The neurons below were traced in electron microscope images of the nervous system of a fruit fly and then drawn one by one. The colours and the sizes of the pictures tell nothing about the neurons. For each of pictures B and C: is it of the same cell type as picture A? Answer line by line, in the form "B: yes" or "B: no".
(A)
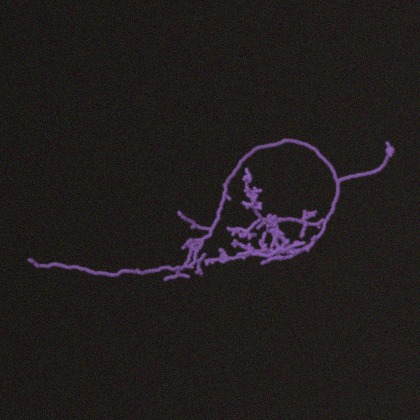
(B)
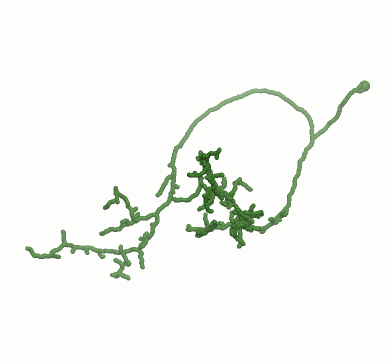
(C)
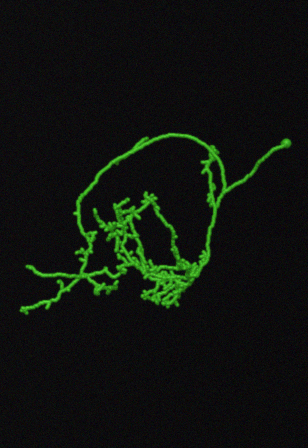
B: yes
C: no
